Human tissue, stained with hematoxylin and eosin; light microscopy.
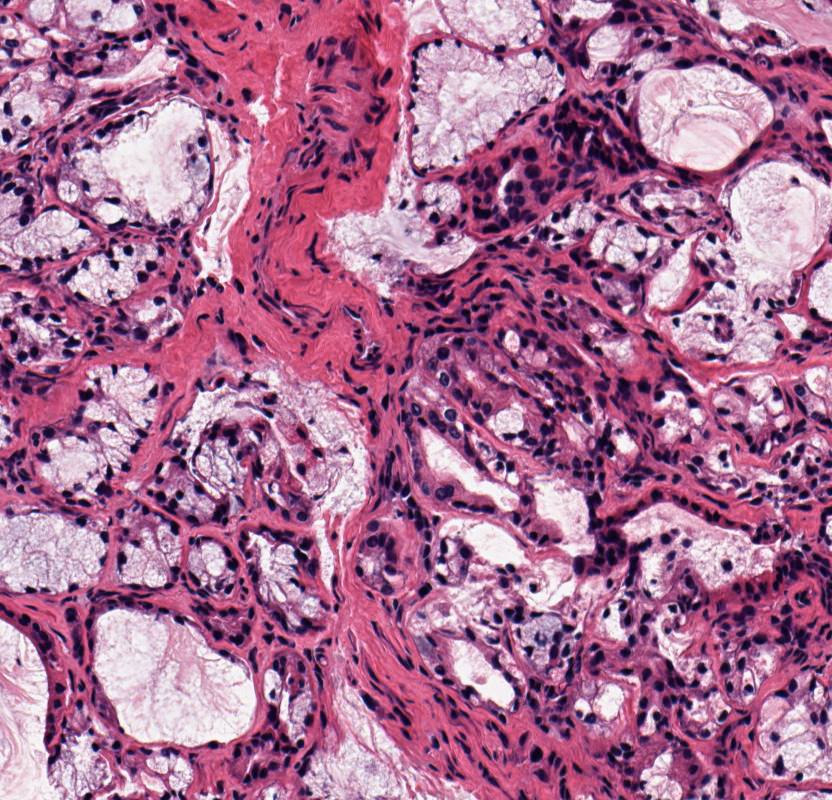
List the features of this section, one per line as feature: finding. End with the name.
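Cytoplasm: most nest cells pale, finely bubbly, grey-white
Nuclei: small, dark, at the outer nest edges, pressed against cell bases
Collagen: broad dense pink band from top centre down through mid-field
Collagen nuclei: spindle-shaped, running parallel to the fibres
Identification: minor salivary gland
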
